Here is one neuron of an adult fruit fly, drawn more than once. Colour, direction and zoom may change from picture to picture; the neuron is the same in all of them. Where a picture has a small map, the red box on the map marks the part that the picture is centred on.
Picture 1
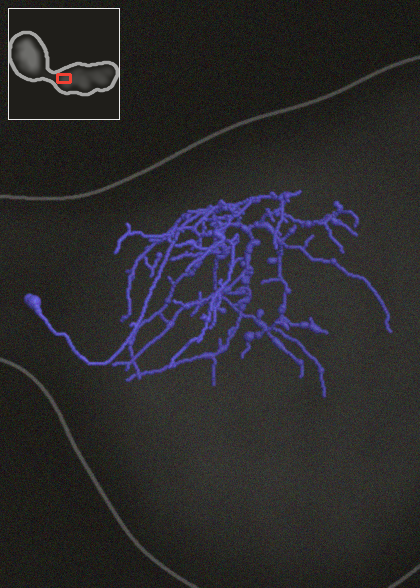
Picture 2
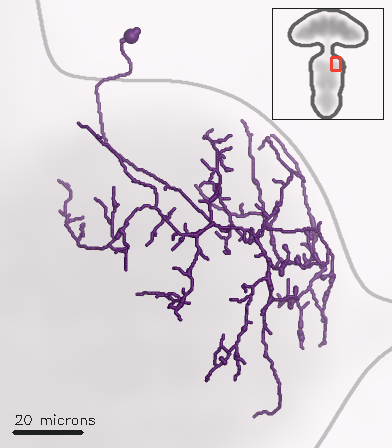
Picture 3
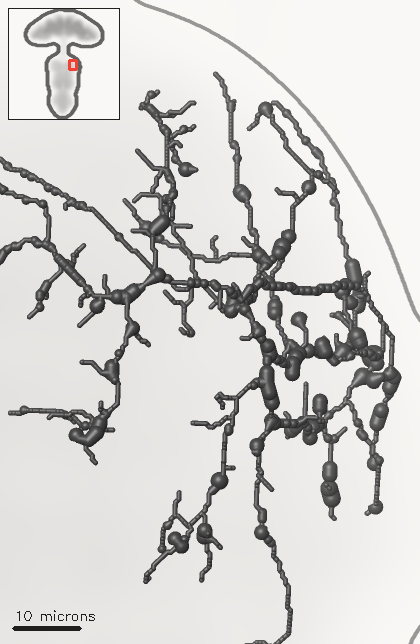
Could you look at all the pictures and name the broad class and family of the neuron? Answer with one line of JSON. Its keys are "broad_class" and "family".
{"broad_class": "nerve-cord intrinsic neuron", "family": "hemilineage 08A"}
